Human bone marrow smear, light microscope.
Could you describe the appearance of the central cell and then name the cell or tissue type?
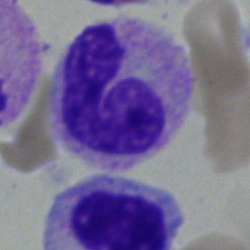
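Nucleus bent into a C shape around a deep indentation, which opens toward the upper right. Cytoplasm moderate in amount and pale lilac. Fine lilac granules scattered through it. Result: band neutrophil.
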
